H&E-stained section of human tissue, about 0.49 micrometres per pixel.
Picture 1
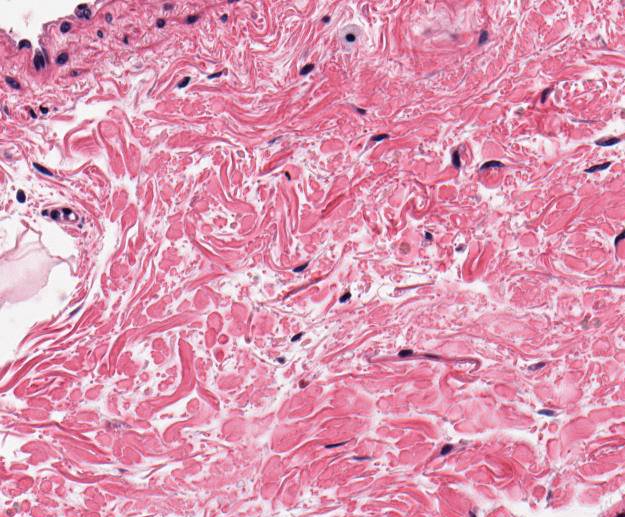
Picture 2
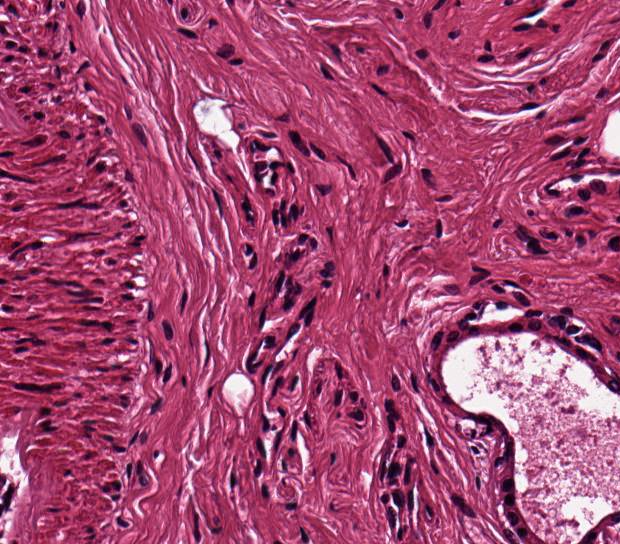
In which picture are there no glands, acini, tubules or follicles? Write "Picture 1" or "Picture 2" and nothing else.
Picture 1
